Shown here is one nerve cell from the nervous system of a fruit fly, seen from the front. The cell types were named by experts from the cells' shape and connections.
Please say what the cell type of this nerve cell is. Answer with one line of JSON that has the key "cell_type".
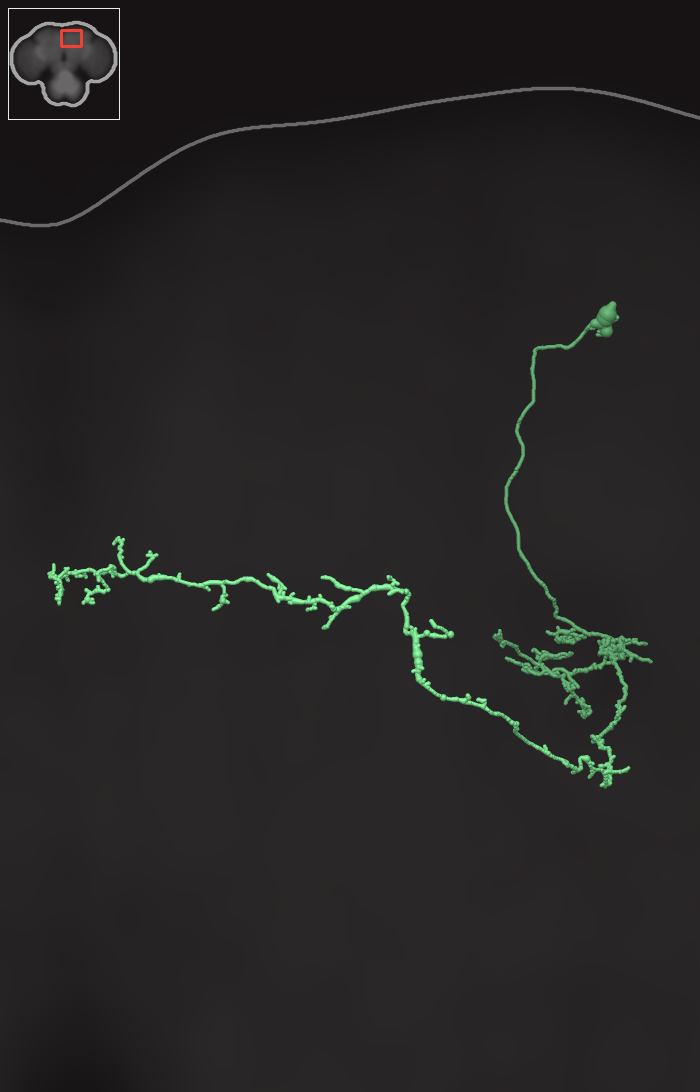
{"cell_type": "KCg-d"}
